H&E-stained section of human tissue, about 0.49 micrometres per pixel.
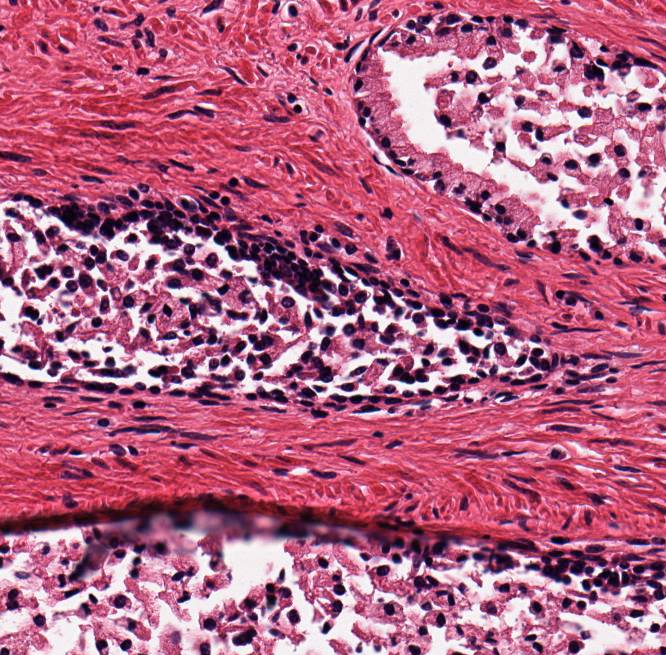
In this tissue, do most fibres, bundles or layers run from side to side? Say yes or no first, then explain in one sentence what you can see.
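Yes. The stroma consists of spindle cells with elongated nuclei running roughly horizontally, parallel to the spaces.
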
